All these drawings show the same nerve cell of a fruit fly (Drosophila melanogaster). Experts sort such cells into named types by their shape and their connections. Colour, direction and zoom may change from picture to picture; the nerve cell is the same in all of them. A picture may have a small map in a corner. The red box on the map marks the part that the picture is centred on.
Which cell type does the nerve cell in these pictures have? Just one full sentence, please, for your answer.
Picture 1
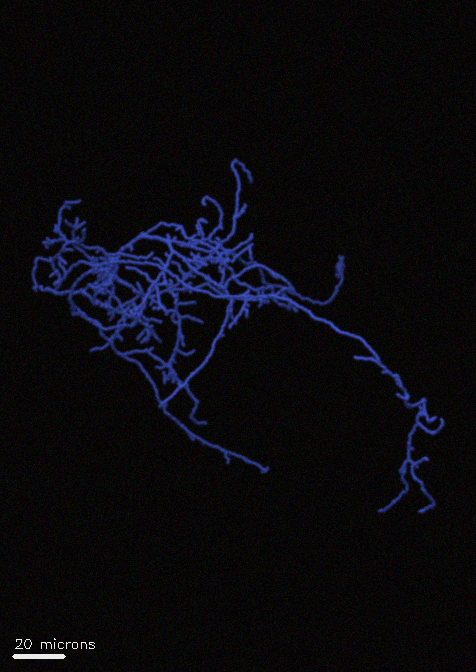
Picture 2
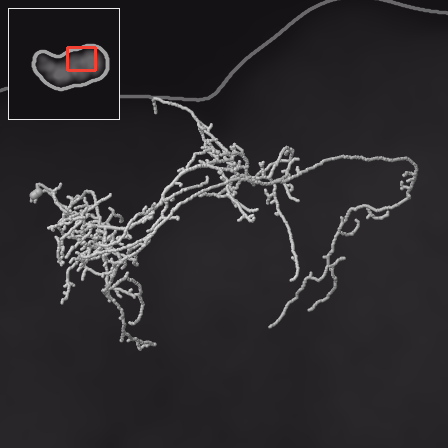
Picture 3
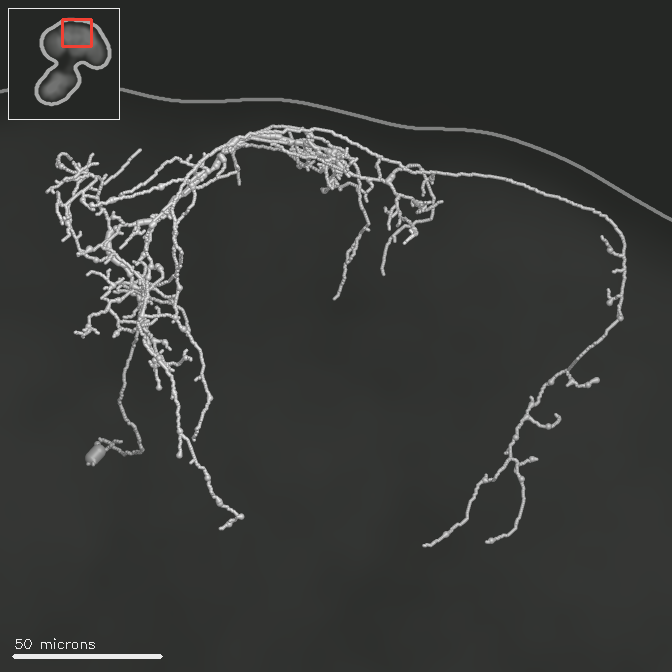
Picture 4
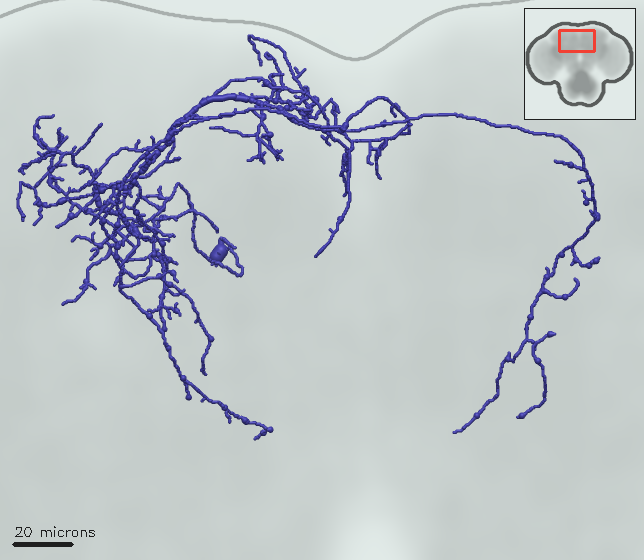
It is the cell type pC1_16a to which this nerve cell belongs.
